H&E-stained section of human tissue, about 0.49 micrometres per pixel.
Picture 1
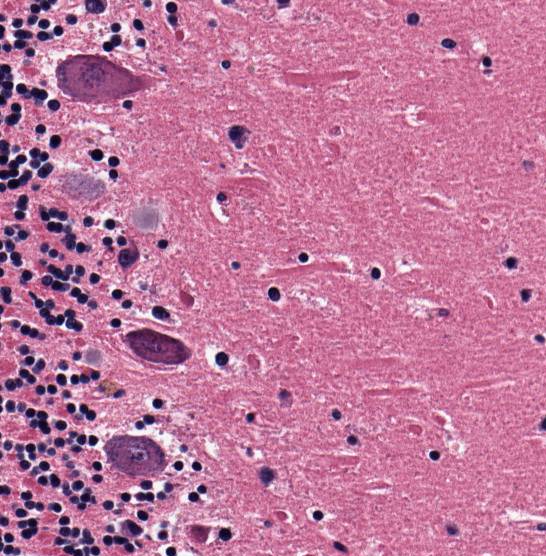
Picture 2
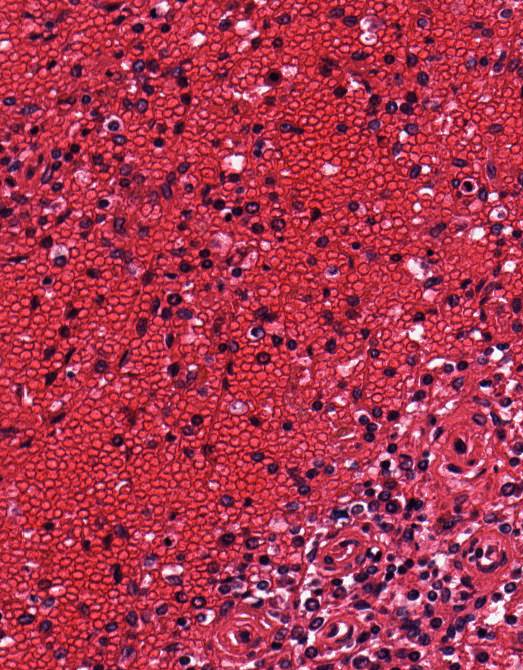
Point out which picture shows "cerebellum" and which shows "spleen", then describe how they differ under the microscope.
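Let's start with the names: the cerebellum is in picture 1 and the spleen in picture 2. Look at the left edge of picture 1: a dense band of tightly packed, small, round, dark nuclei with almost no visible cytoplasm, beside a larger pale pink right part with sparse nuclei. Notice that the large neurons have abundant purple-tinged cytoplasm, darker than the pink tissue around them.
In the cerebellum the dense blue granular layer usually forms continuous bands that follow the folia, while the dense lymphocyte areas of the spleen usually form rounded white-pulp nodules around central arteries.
In picture 2, especially its upper and left parts, closely packed red blood cells fill the field as crowded rounded outlines with paler centres and no nuclei, with small round dark lymphocyte nuclei scattered singly among them. In the lower right corner the red cells give way to a denser zone of nucleated cells.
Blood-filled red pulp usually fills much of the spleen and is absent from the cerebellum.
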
